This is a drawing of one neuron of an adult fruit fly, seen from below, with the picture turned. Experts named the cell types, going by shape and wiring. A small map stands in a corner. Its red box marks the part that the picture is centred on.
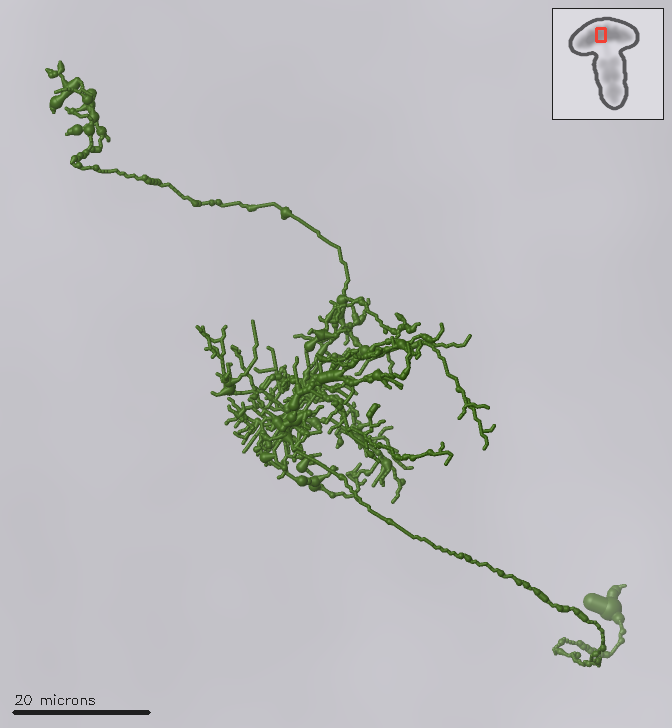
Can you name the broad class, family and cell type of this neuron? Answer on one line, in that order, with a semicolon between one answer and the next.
central-brain intrinsic neuron; class CX; FC2B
